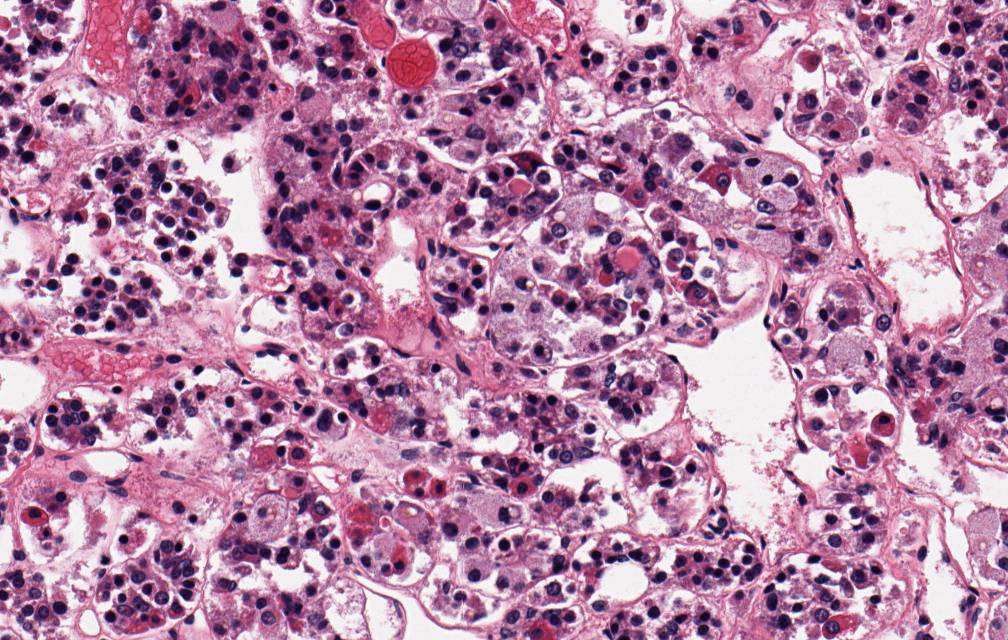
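Pituitary, haematoxylin and eosin. First, the layout: rounded nests and cords of cells, divided by thin pink septa, fill the field. Next, cells with bright red, dense cytoplasm lie scattered among the nests. Then, absences: no columnar-lined glandular lumina, no fat cells. Finally, irregular empty white clefts from tissue retraction, largest at the right of centre.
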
